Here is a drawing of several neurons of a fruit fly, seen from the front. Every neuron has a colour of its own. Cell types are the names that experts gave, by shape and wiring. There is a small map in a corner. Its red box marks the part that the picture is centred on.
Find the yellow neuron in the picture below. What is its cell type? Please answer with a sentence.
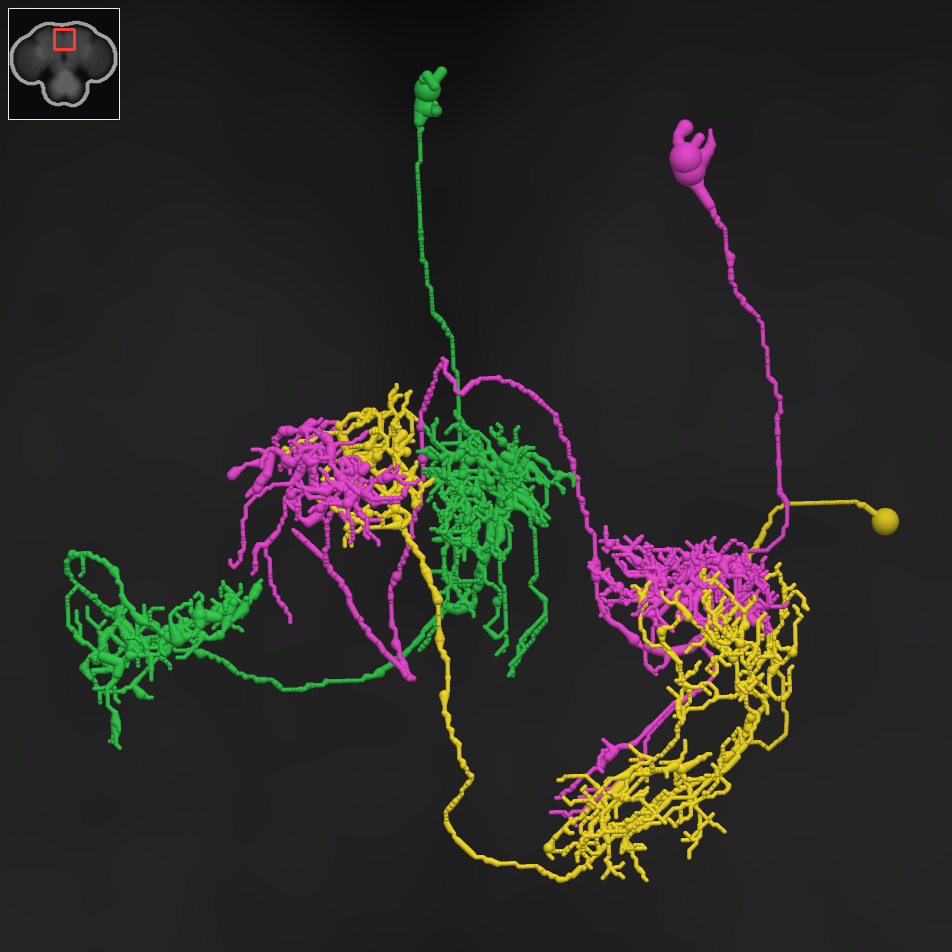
The cell type is hDeltaC.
